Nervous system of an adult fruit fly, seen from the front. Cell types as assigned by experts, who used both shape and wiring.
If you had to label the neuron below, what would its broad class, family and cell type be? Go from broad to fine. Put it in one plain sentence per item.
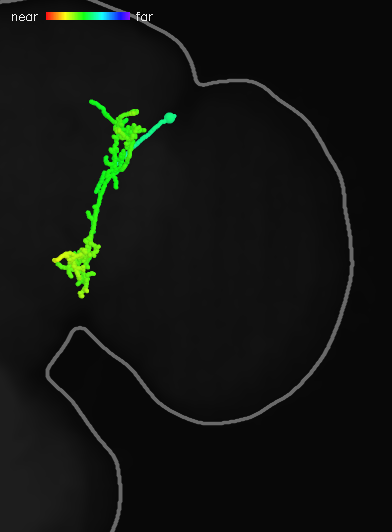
A central-brain intrinsic neuron of hemilineage VPNp&v1_posterior, type WEDPN6A.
